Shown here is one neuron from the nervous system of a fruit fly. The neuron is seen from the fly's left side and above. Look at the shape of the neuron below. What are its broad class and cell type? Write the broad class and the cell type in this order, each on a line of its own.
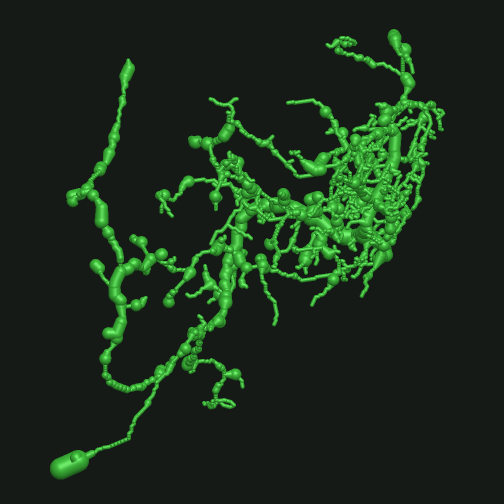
central-brain intrinsic neuron
CB0813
